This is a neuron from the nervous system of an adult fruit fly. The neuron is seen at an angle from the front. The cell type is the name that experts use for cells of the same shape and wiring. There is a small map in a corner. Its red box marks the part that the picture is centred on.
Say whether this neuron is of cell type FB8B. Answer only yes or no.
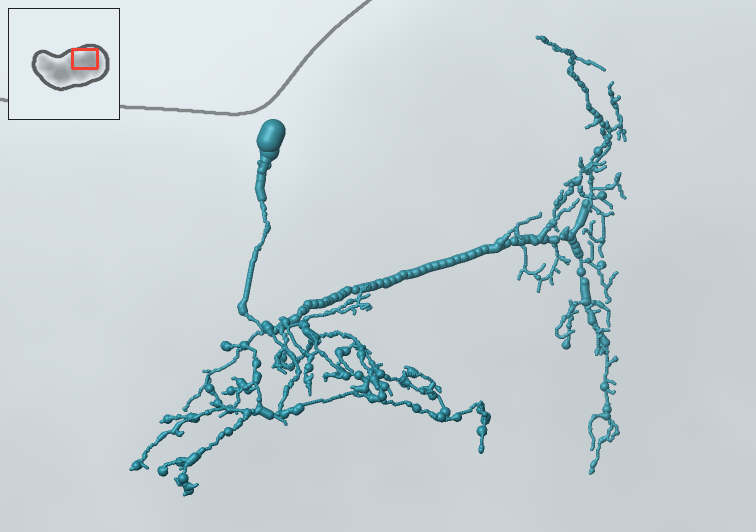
yes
